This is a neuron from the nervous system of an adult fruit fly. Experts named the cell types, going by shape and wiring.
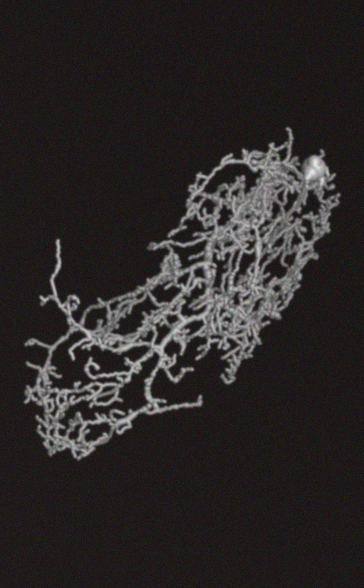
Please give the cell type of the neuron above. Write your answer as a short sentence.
The cell type is IN16B032.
